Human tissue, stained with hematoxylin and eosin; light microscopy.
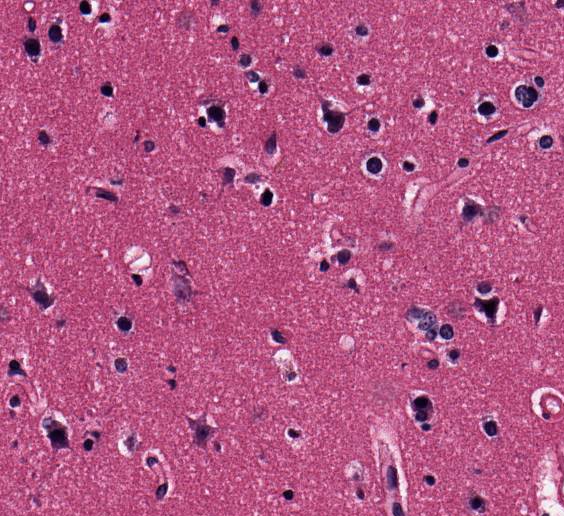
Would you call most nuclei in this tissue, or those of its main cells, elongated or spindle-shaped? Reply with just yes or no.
No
